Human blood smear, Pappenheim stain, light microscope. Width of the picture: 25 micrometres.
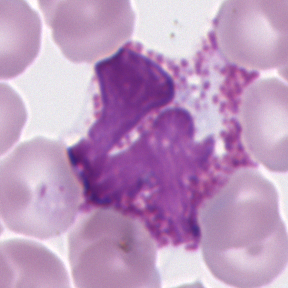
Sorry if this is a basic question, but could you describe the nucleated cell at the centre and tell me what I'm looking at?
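Outline irregular and ragged, not smoothly round. Nucleus deep purple. Cytoplasm between granules pale, nearly colourless. Loose granules scattered just outside the cell, upper right. Cell: eosinophil.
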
